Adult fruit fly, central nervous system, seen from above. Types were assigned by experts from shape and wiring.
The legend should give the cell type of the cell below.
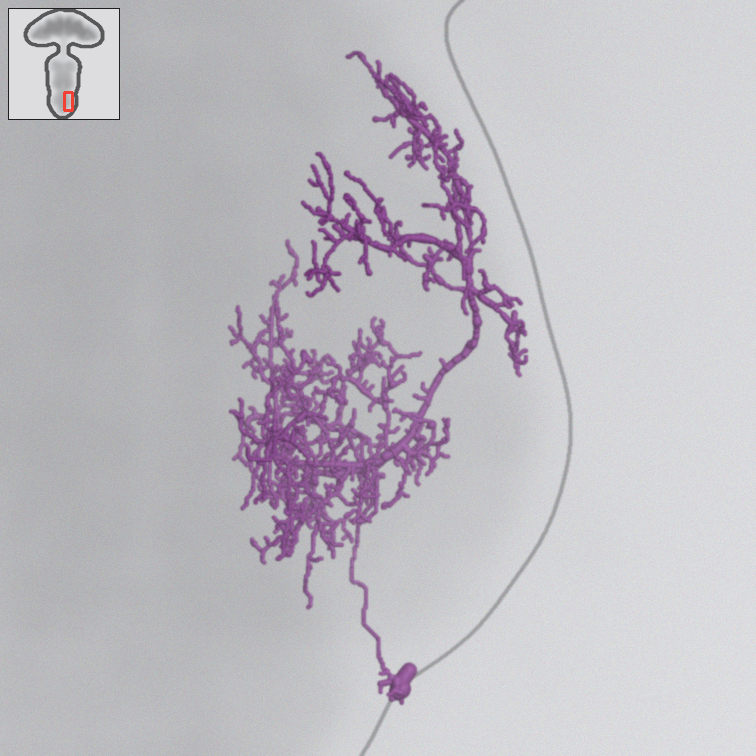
IN13A012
